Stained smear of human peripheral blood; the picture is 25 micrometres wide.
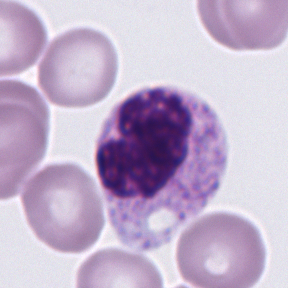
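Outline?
Smooth, rounded, no surface projections.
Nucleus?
Chromatin dark purple, coarsely clumped; no nucleoli visible.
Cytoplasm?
Small purple granules scattered through it.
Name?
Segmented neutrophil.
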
